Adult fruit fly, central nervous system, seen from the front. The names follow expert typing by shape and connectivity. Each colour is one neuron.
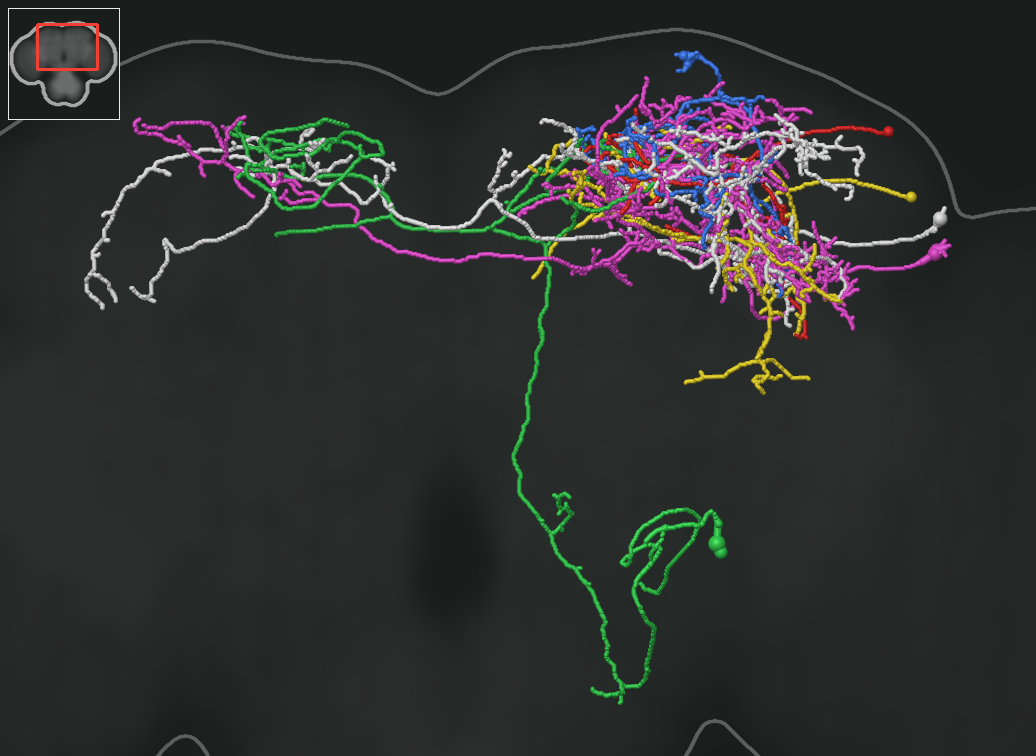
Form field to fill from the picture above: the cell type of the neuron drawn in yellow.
SLP322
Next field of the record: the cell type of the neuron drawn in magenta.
LHPV6m1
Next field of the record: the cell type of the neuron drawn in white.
SLP270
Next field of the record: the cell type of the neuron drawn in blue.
CB1984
